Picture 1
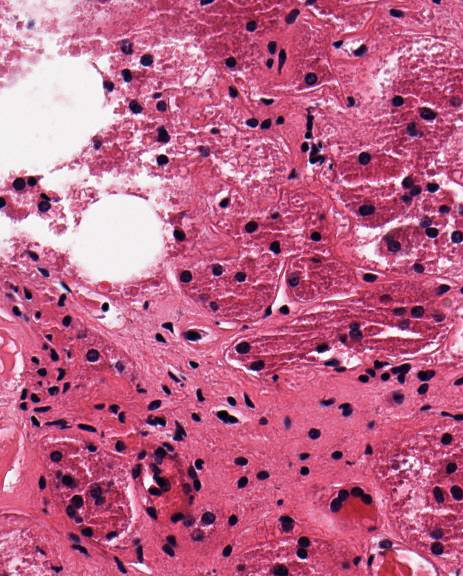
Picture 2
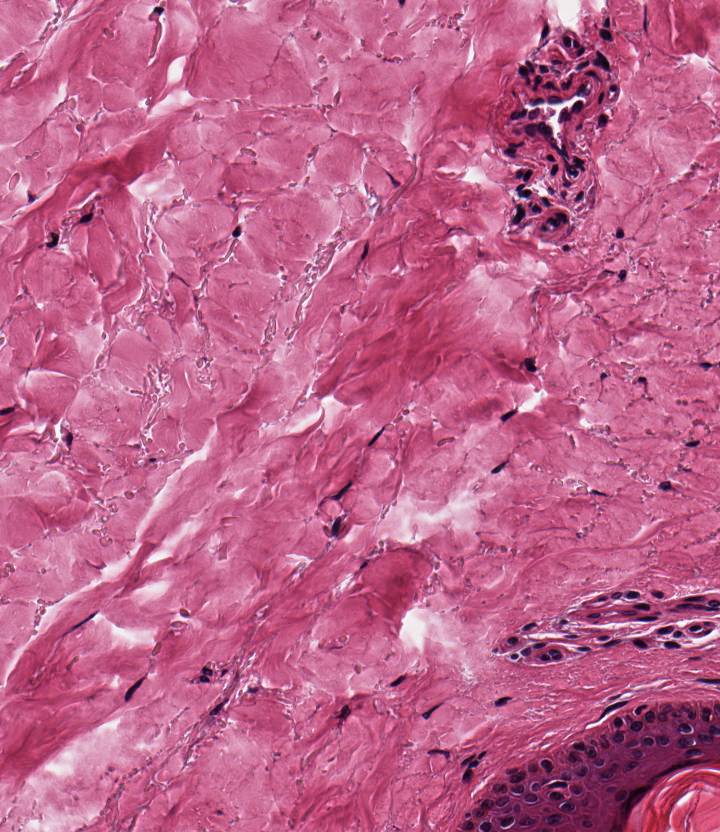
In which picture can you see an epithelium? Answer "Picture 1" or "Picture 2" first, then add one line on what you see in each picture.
Picture 2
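What picture 1 shows: No gland lumens or surface epithelium are present in the field.
What picture 2 shows: A stratified squamous epithelium with crowded basal nuclei occupies the bottom-right corner.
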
